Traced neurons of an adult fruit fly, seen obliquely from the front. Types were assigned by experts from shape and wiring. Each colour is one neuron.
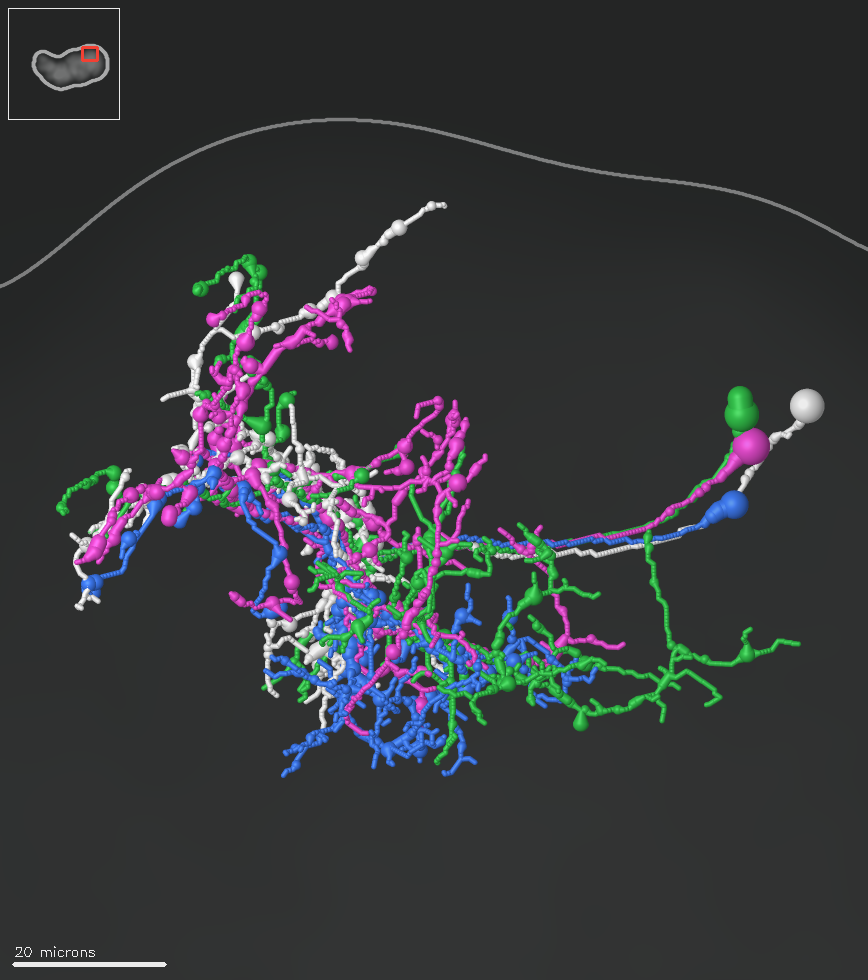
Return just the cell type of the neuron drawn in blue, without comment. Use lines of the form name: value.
cell type: LHPV4c1_b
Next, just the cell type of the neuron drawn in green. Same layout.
cell type: LHPV4c4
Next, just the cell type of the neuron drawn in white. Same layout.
cell type: SLP337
